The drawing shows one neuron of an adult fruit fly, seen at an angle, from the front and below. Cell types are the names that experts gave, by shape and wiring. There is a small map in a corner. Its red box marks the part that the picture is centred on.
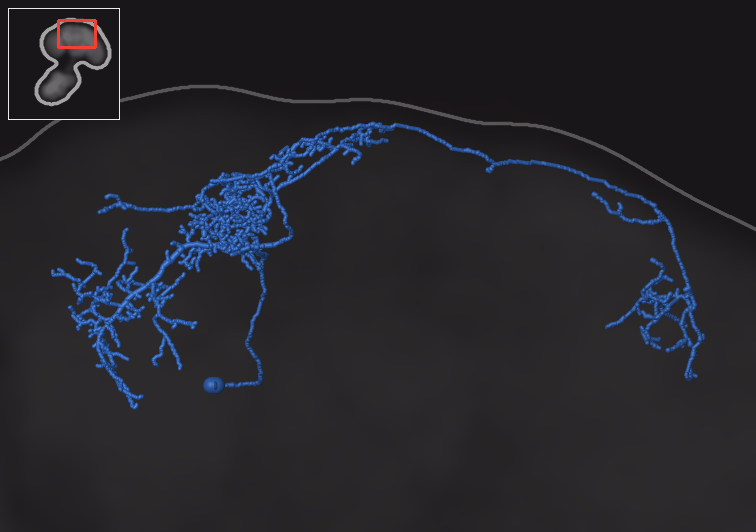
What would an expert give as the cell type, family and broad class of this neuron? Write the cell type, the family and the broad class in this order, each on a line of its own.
pC1_3b
hemilineage DM4_dorsal
central-brain intrinsic neuron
